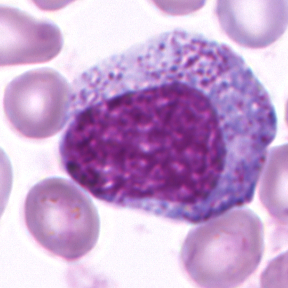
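Promyelocyte in a stained peripheral blood smear. The nucleus lies off-centre, toward the lower left of the cell. Purple granules are densest in the cytoplasm above the nucleus. No projections stand out from the cell surface. Several red cells lie close around it.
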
